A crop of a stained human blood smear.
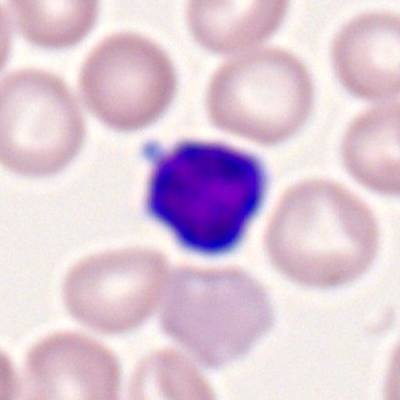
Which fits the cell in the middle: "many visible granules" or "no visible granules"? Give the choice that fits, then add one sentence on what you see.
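No visible granules. No granules are visible in the cell.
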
